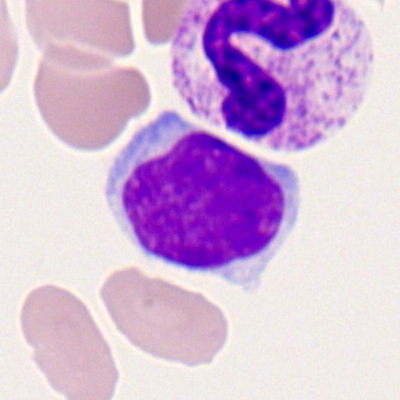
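Lymphocyte, the cell in the middle. Look at the chromatin first: coarse and clumped, with darker purple patches among paler areas. Around the nucleus, the pale blue cytoplasm makes only a narrow rim. The outline is slightly irregular, with a small tapering edge at the lower right.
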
